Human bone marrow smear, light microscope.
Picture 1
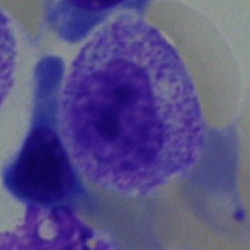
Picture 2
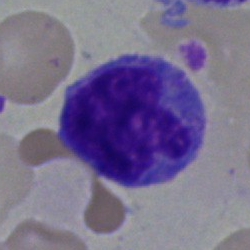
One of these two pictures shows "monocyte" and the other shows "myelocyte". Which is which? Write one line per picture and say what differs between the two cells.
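In picture 1 we see a myelocyte: Numerous purple granules are scattered throughout the cytoplasm.
In picture 2 we see a monocyte: No granules are visible in the cytoplasm.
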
